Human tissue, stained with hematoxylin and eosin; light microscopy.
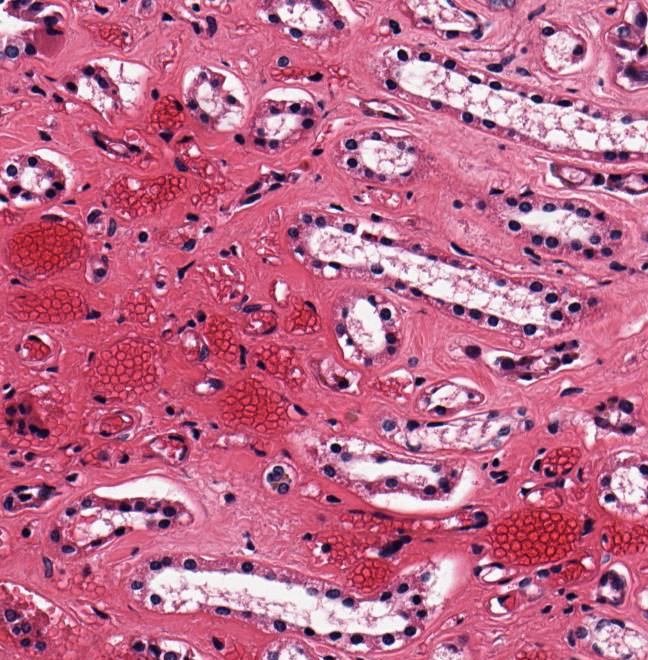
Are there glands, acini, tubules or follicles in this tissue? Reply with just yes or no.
Yes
